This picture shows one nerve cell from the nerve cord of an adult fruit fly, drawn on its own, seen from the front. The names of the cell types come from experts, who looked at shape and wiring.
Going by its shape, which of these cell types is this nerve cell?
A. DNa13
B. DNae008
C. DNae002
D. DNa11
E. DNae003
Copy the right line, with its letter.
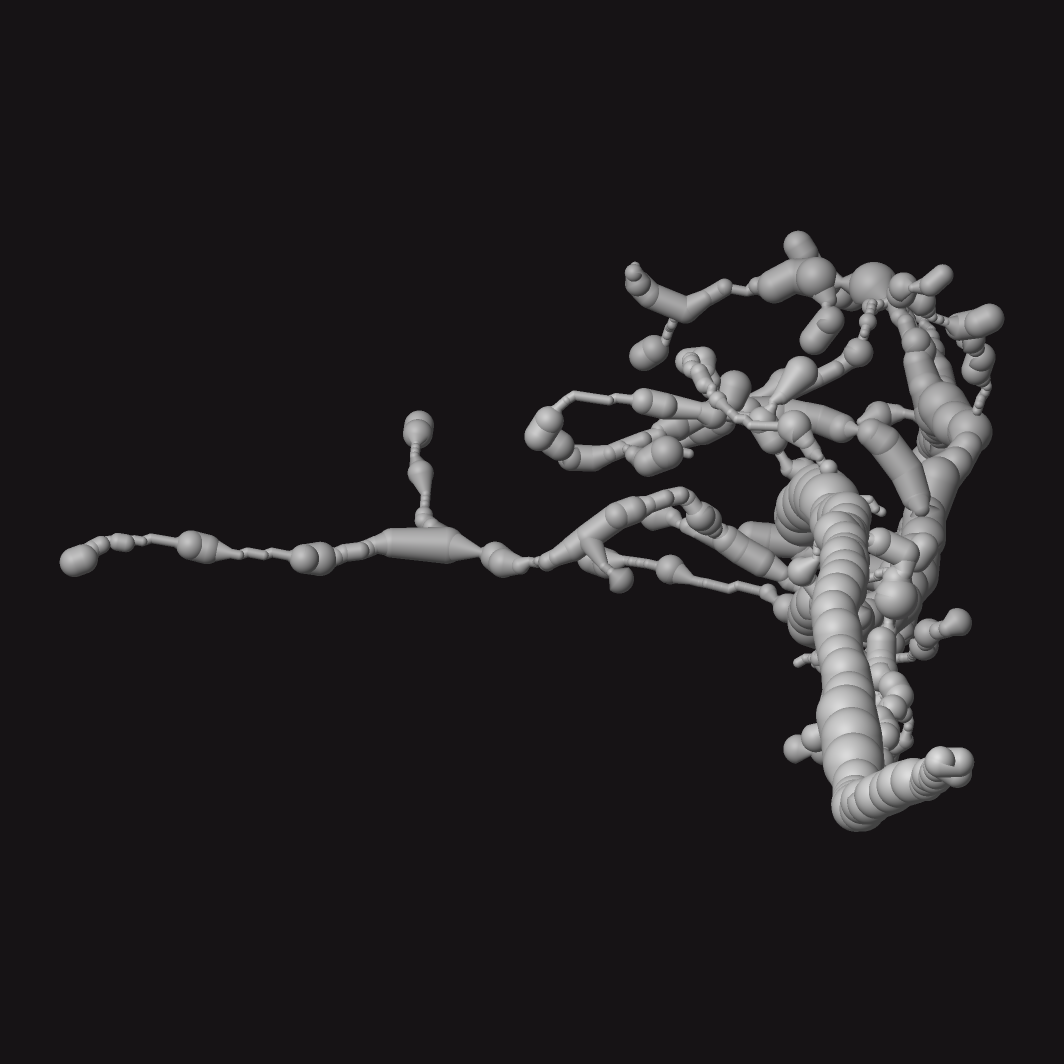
C. DNae002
